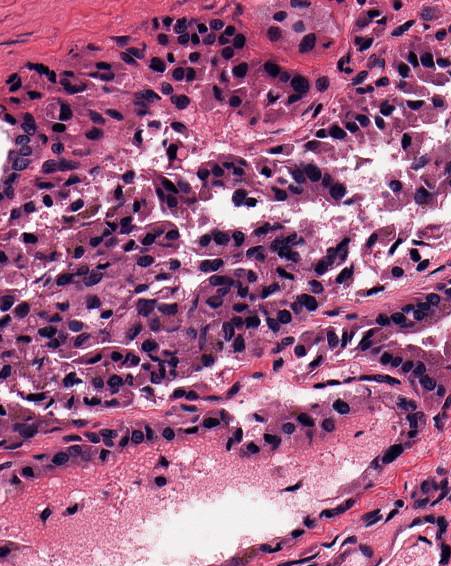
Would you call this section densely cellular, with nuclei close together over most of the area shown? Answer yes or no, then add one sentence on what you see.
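Yes. A crowded mass of cells fills the upper two-thirds of the field, and a lumen lies along the bottom.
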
